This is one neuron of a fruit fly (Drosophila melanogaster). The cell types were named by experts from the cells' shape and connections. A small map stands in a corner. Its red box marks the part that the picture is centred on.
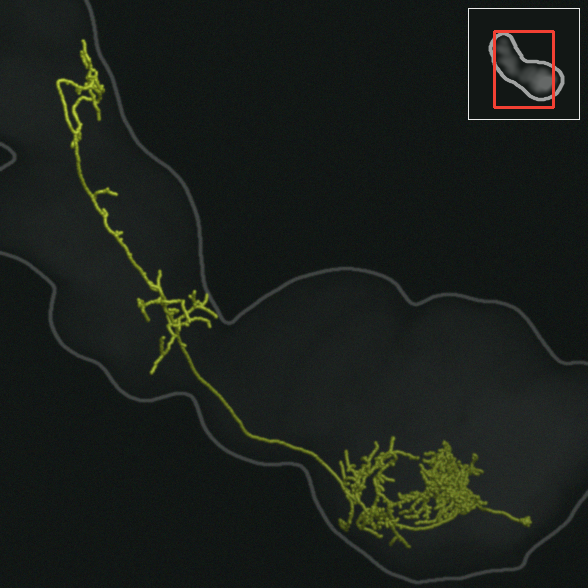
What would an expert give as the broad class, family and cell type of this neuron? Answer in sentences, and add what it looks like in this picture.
It is a descending neuron. The family is DNde. Its cell type is DNde005. Dozens of branch ends can be seen. In this view it is about as wide as it is tall.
